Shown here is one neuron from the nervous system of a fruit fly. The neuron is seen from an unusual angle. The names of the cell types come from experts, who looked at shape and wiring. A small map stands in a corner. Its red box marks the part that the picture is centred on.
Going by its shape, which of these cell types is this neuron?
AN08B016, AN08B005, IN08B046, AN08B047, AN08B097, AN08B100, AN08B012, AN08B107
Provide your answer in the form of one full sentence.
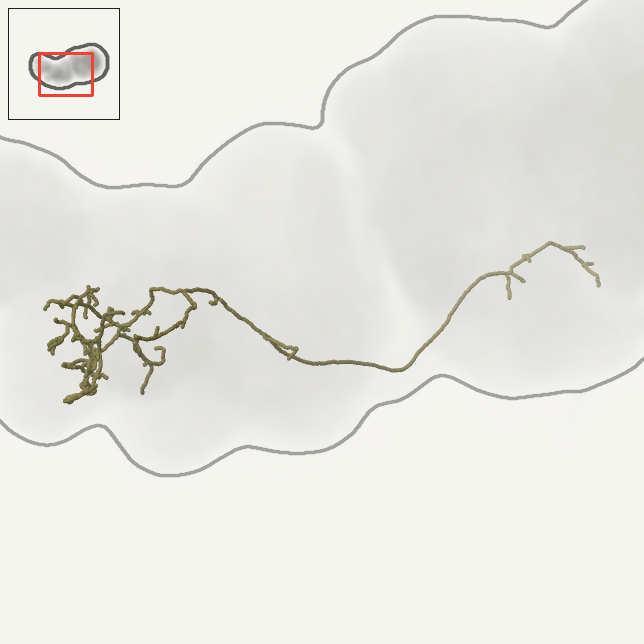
By type, the neuron is AN08B100.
